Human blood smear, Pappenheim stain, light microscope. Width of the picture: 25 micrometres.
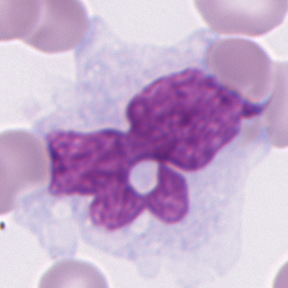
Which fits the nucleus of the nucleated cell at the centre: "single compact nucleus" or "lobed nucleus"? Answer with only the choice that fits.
Lobed nucleus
